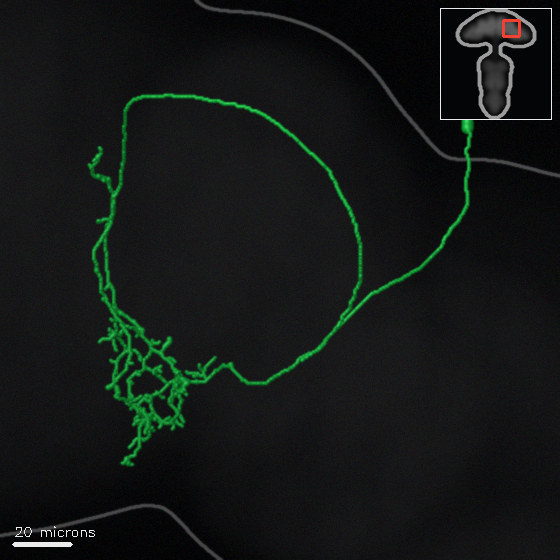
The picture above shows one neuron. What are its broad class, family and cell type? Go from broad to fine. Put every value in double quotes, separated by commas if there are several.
"central-brain intrinsic neuron", "hemilineage SLPa&l1_lateral", "WED039"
